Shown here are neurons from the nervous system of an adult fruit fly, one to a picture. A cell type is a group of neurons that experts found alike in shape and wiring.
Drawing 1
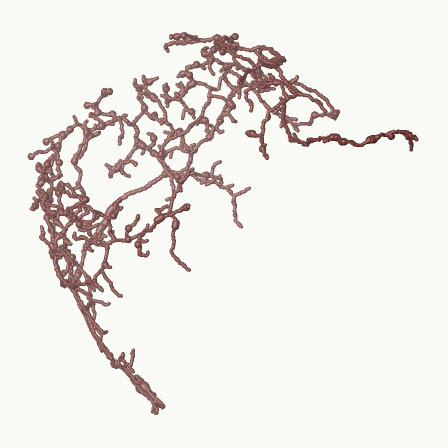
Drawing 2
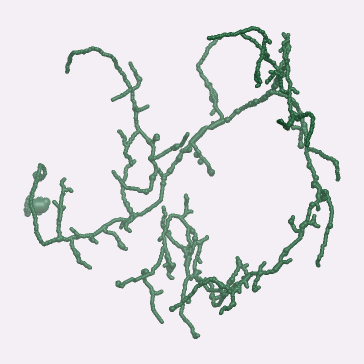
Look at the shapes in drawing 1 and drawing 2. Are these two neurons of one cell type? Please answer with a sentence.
They are of different cell types.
